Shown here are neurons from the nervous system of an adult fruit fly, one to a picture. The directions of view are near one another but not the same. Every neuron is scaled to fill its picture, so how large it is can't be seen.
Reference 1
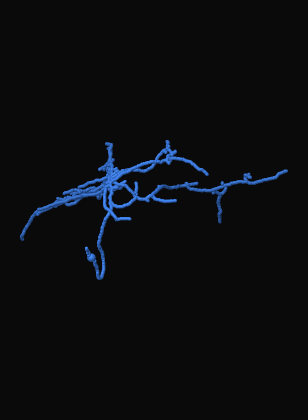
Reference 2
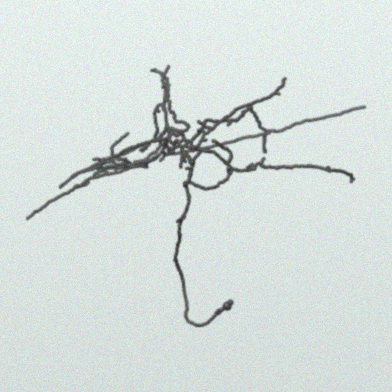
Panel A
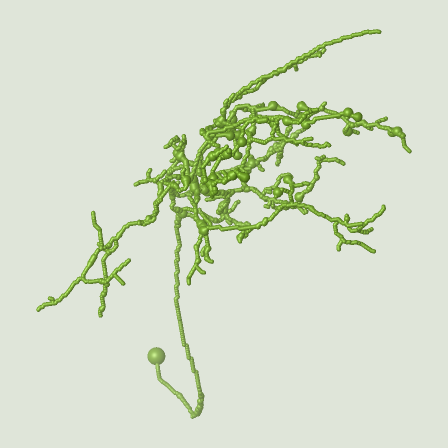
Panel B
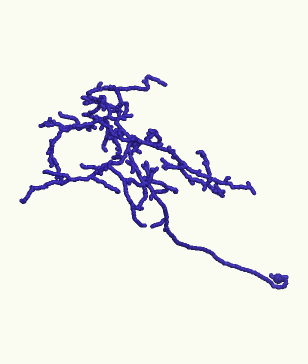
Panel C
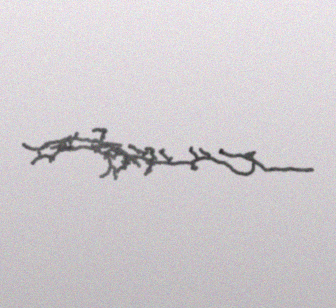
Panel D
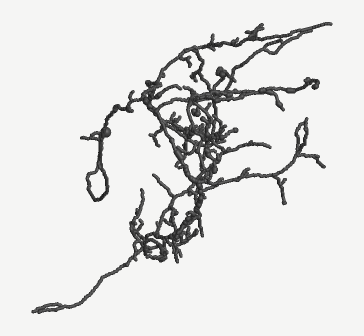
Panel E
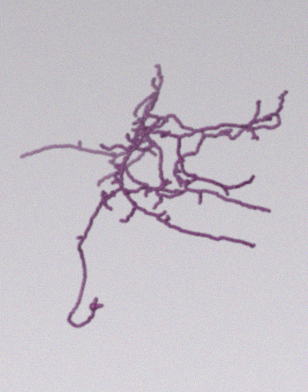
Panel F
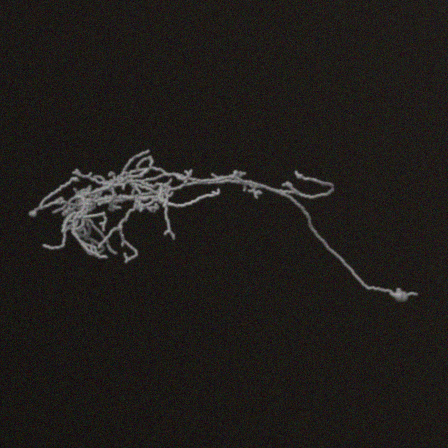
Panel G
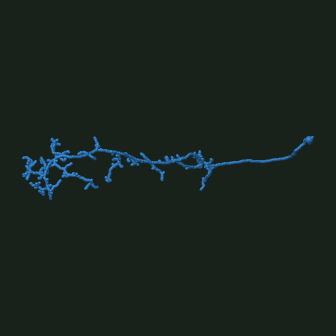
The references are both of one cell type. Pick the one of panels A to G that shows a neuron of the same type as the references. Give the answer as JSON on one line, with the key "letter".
{"letter": "E"}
